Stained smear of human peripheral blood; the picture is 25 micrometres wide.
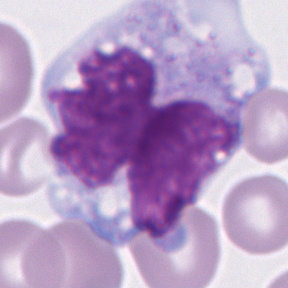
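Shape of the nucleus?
Folded into two broad lobes joined at the middle.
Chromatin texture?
Fine and lacy, not coarsely clumped.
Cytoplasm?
Abundant and pale grey-blue.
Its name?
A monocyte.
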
